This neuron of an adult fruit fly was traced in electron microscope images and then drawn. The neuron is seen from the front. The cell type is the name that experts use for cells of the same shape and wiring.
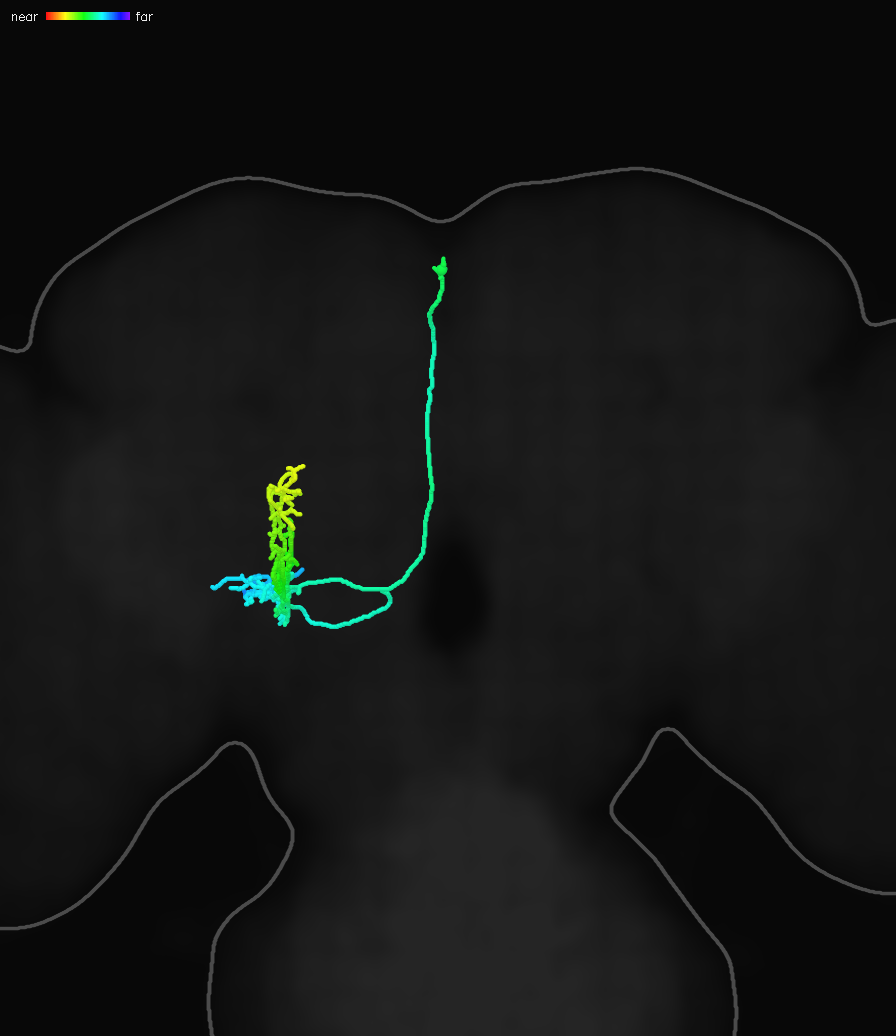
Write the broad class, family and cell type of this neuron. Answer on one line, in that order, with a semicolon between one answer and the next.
central-brain intrinsic neuron; hemilineage DM1_antero_ventral; LAL133_c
